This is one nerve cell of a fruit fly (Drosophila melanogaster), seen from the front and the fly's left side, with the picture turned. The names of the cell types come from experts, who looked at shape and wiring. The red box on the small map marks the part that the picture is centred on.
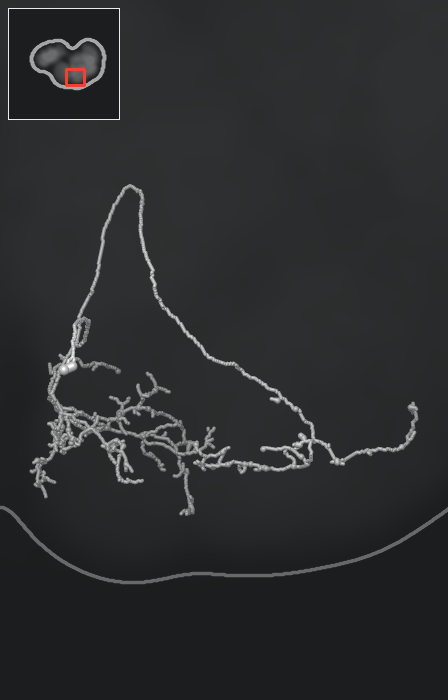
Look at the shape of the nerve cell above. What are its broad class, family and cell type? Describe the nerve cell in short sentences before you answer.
The cell body is on the left of the picture. The picture shows dozens of branch ends. Its broad class is central-brain intrinsic neuron. Its family is hemilineage VLPl2_posterior. Its cell type is CB2596.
